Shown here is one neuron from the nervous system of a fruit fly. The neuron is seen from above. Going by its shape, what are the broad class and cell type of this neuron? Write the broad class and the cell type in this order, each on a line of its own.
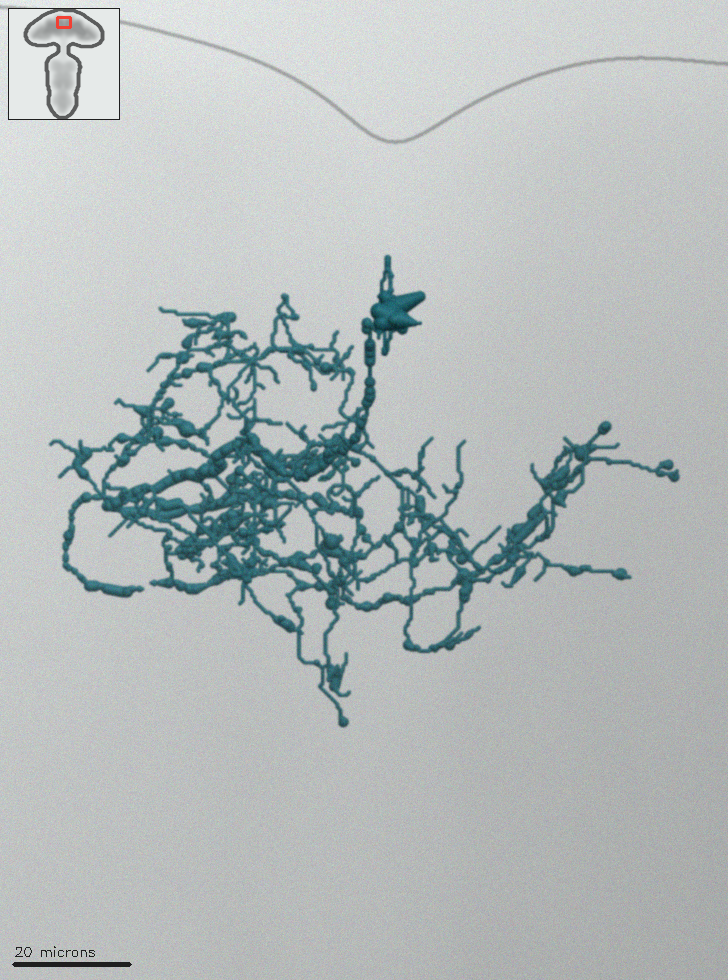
central-brain intrinsic neuron
PRW071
